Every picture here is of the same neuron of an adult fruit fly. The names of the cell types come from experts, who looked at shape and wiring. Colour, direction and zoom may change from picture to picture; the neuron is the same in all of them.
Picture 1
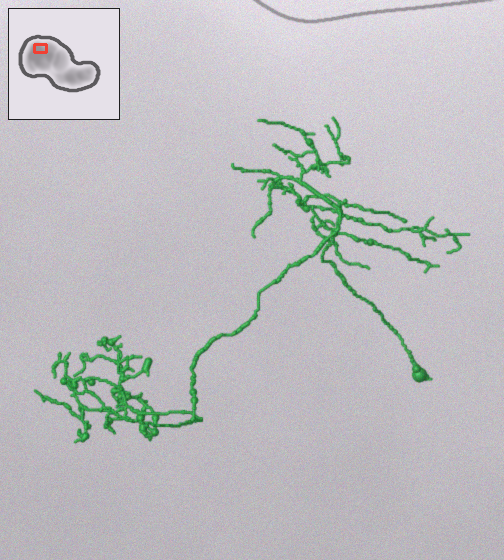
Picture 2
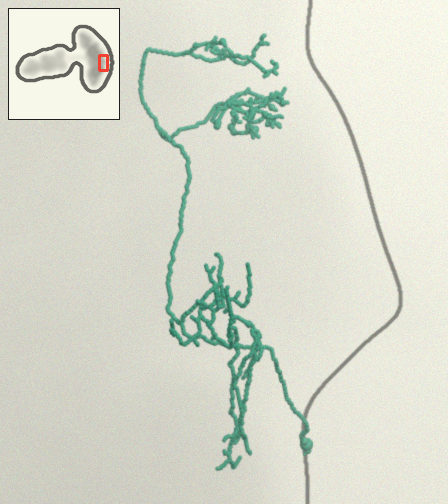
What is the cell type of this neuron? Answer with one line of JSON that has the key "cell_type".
{"cell_type": "PAM01"}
